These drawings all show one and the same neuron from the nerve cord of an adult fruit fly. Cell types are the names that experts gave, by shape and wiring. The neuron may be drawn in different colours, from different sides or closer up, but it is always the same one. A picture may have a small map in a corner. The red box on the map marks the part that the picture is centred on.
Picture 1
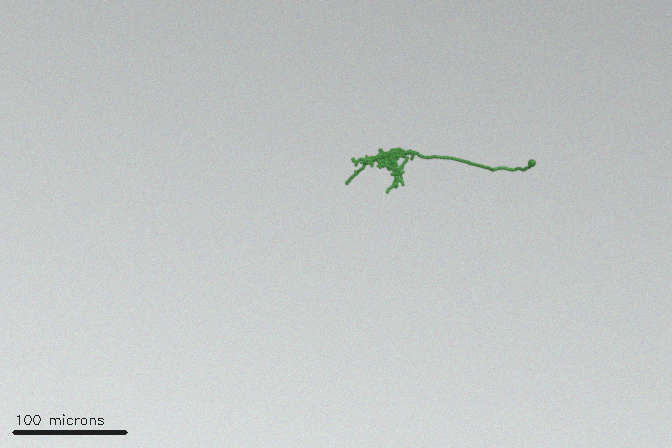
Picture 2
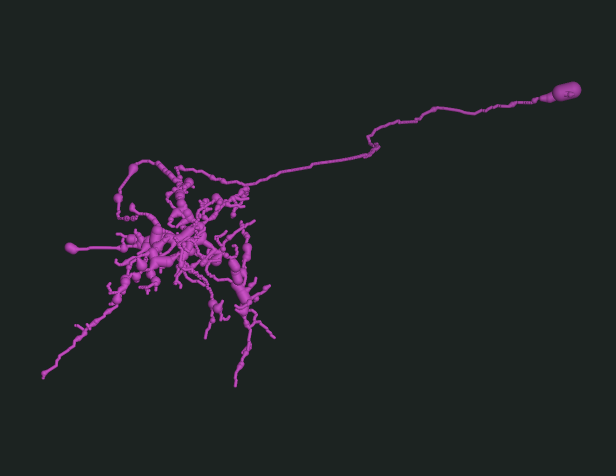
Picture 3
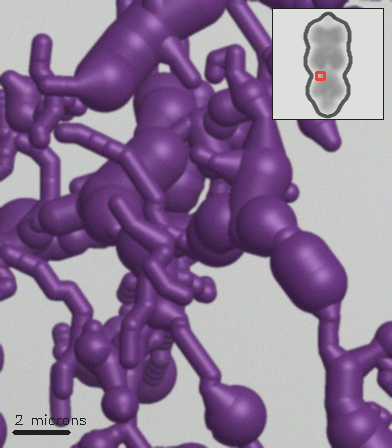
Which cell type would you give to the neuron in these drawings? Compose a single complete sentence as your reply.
This neuron represents the cell type IN03B079.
